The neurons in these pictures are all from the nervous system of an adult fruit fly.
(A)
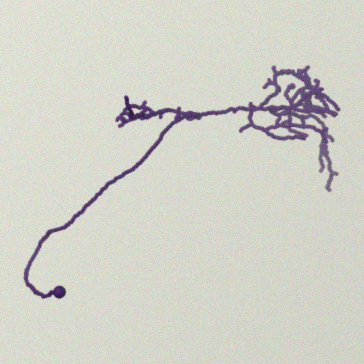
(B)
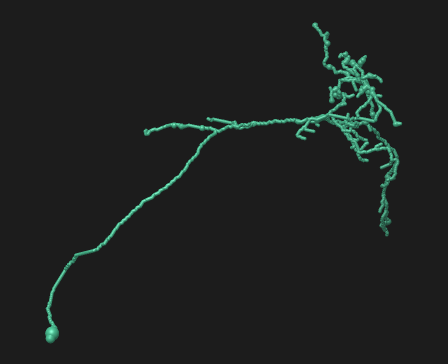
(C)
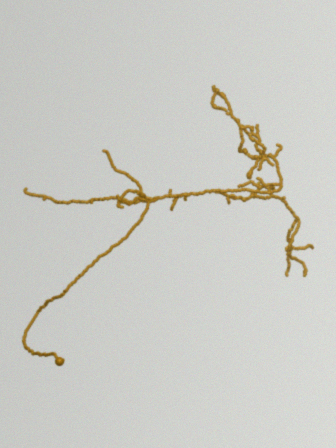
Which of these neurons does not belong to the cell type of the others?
C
